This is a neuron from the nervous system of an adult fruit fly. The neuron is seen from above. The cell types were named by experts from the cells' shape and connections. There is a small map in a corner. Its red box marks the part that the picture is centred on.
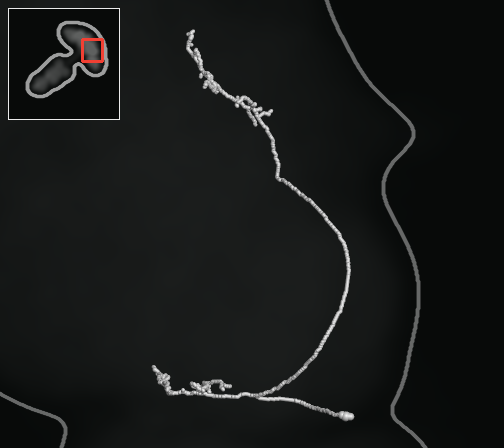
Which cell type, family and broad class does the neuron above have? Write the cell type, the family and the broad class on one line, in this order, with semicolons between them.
PLP042_b; hemilineage SLPa&l1_lateral; central-brain intrinsic neuron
